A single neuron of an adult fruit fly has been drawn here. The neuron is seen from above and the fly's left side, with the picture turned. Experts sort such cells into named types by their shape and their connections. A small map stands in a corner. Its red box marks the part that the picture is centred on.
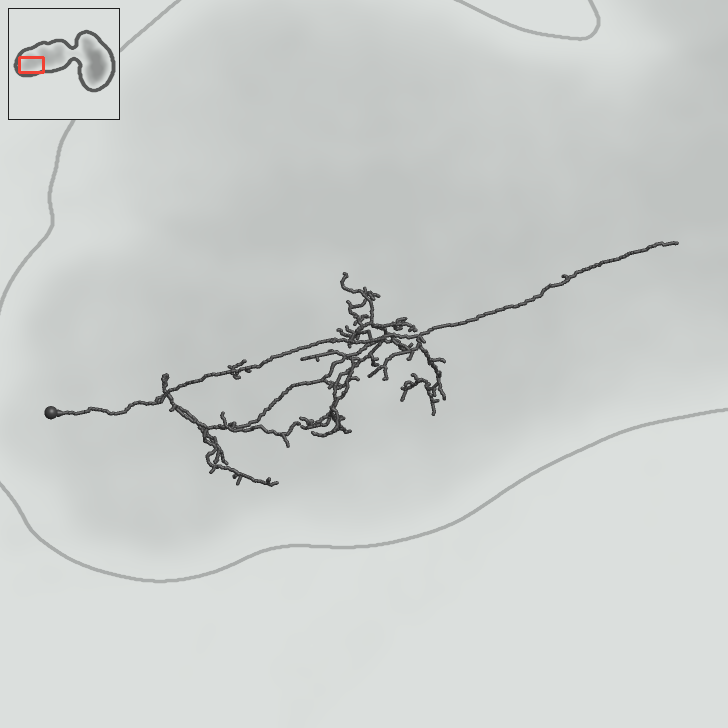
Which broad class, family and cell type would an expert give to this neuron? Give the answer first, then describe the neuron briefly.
This is a nerve-cord intrinsic neuron. Its family is hemilineage 21A. The cell type is IN21A039. It lies in the nerve cord. The cell body can be seen on the left of the picture. Dozens of branch ends can be seen.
